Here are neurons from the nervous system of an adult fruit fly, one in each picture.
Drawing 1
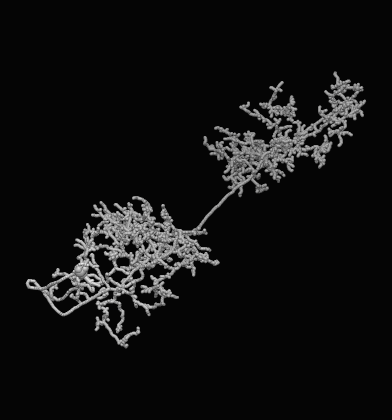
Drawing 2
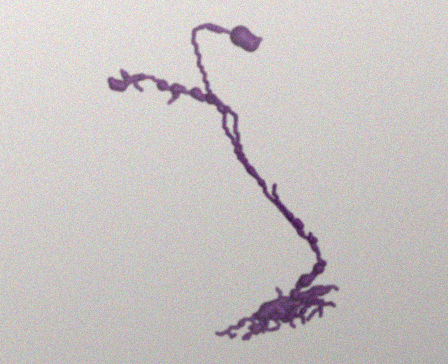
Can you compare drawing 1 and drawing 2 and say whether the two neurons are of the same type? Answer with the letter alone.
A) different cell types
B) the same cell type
A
